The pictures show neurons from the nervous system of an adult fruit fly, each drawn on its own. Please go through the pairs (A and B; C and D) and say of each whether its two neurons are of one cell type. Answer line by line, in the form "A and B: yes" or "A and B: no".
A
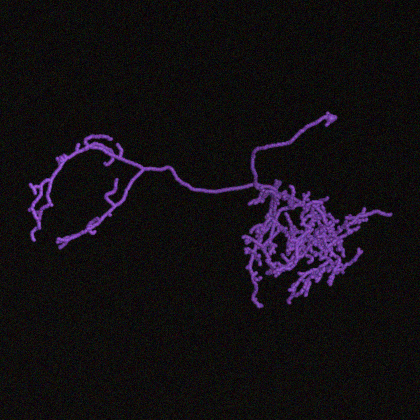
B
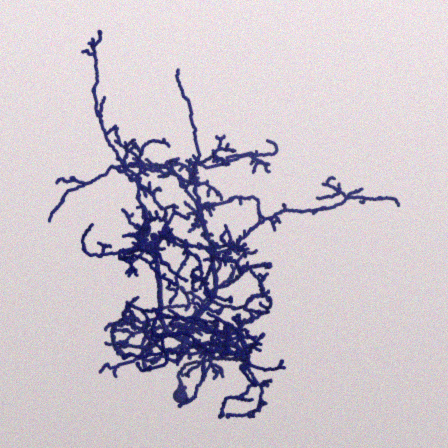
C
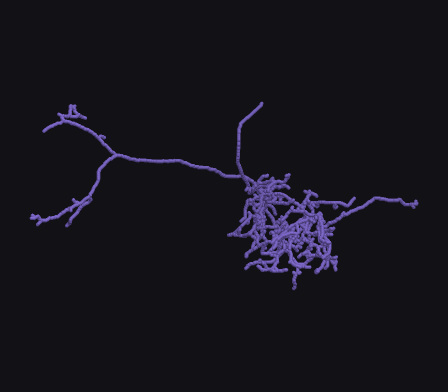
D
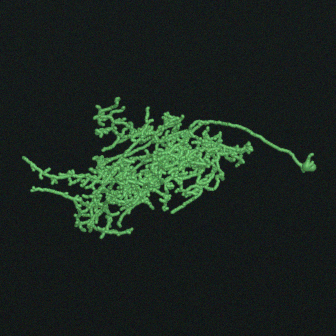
A and B: no
C and D: no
